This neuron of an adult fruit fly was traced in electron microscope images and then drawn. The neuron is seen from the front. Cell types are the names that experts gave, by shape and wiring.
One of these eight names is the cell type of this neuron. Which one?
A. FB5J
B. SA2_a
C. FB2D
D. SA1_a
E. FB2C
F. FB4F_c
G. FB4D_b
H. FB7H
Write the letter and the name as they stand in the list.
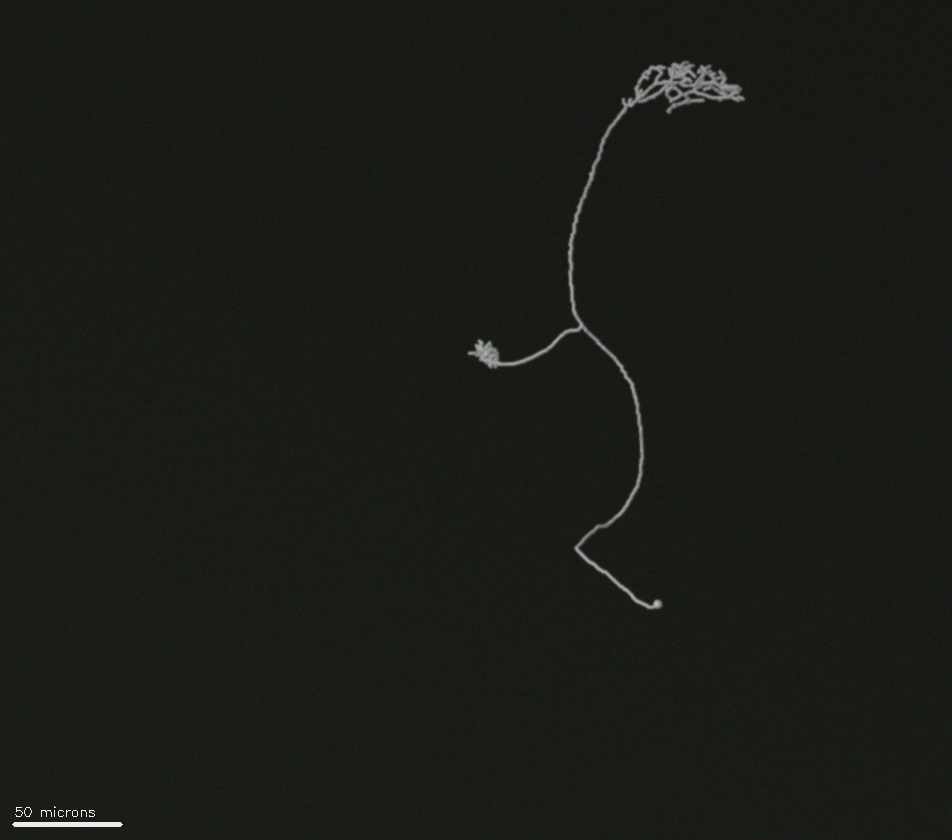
D. SA1_a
